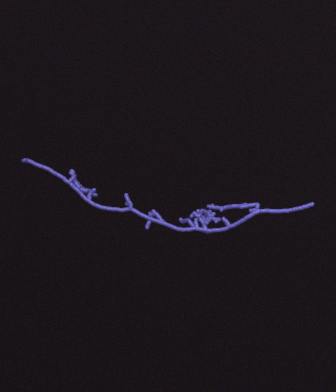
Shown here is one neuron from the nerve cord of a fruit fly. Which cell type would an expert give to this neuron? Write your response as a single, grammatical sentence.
The cell type DNp29 is the type of this neuron.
